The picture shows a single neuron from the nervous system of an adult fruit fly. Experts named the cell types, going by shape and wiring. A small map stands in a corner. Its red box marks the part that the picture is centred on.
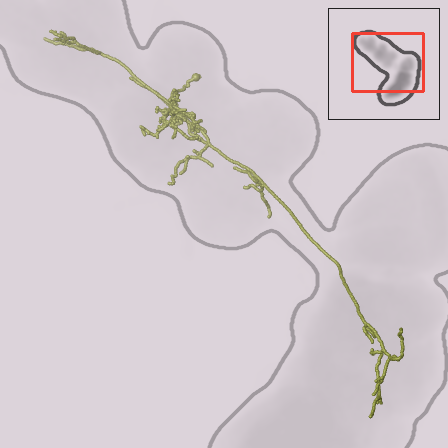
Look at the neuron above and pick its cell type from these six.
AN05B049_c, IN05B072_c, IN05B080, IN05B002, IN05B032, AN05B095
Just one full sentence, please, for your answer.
For this neuron, the cell type is AN05B049_c.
